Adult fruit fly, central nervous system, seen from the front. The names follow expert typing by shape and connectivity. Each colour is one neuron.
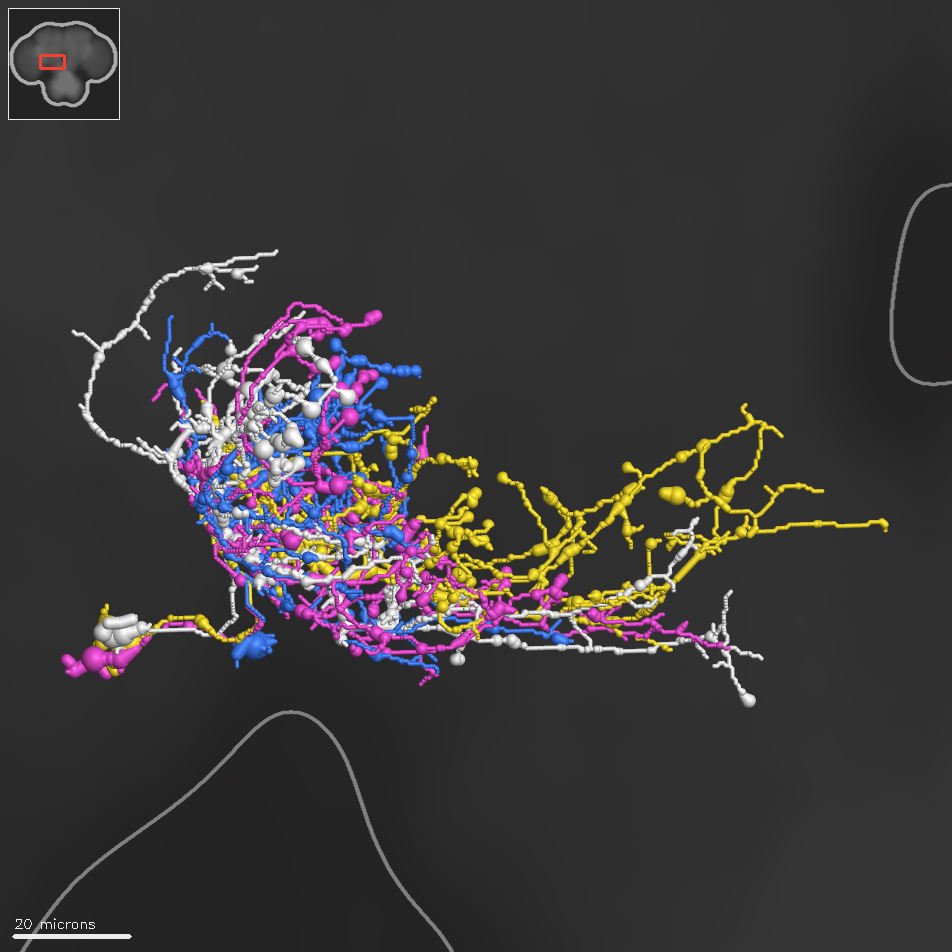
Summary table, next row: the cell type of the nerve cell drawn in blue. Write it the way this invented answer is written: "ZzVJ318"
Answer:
"CB3024"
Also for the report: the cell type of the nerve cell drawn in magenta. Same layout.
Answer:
"SAD117"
